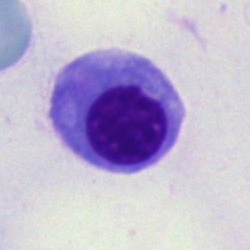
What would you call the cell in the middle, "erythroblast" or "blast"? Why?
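This is an erythroblast.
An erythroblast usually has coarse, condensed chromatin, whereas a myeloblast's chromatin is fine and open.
Here the chromatin is dark purple and coarsely clumped, which sides with erythroblast. Otherwise, the outline is smooth and roughly oval, the nucleus lies off-centre to the lower right, and plentiful cytoplasm is widest on its left.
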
